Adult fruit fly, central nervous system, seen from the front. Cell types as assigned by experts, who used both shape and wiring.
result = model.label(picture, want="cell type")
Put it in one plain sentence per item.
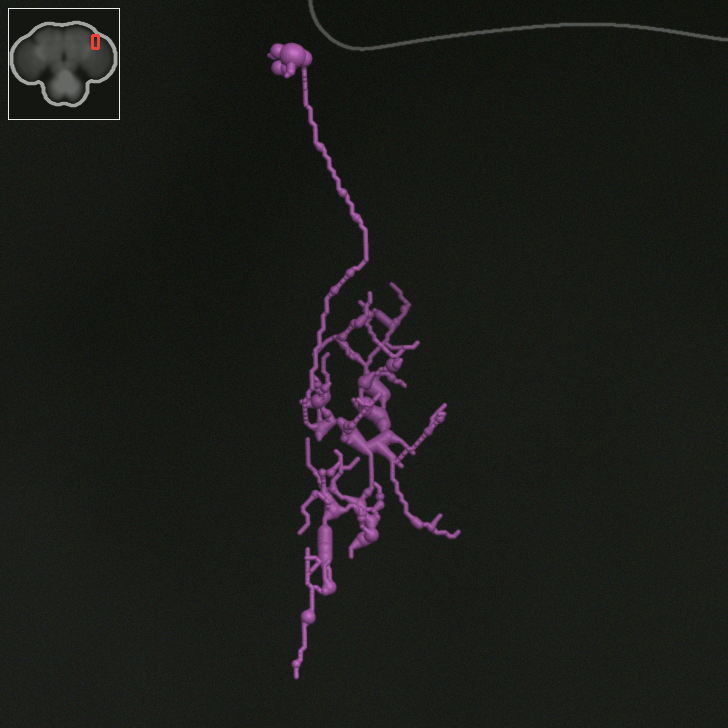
The cell type is Dm-DRA2.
